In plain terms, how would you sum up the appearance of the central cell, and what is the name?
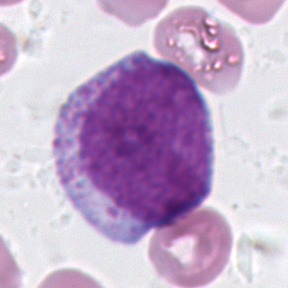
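Outline: angular, with several fairly straight edges. Nucleus: off-centre toward the upper right, leaving a crescent of cytoplasm at the lower left. Cytoplasm: fine purple granules scattered through it; no vacuoles. Name: promyelocyte.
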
